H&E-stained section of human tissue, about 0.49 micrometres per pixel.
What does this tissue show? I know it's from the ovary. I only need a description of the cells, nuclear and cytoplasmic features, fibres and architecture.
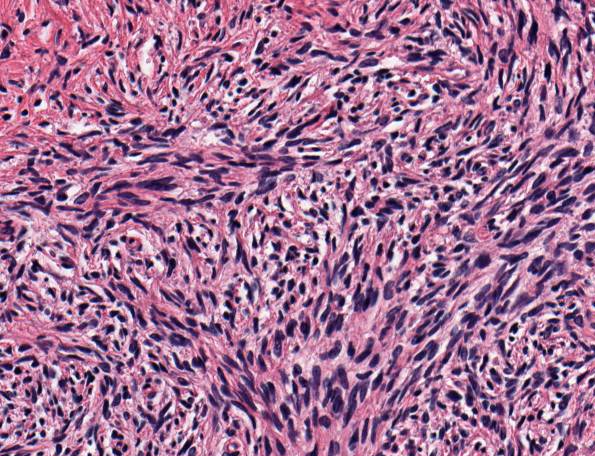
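Spindle cells occupy the entire field, arranged in short fascicles that run in many different directions and intersect. Cellularity is dense, with crowded nuclei and little space between them. Most nuclei are elongated, dark-staining and tapered at their ends. The cytoplasm is pale pink and cell borders are indistinct.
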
